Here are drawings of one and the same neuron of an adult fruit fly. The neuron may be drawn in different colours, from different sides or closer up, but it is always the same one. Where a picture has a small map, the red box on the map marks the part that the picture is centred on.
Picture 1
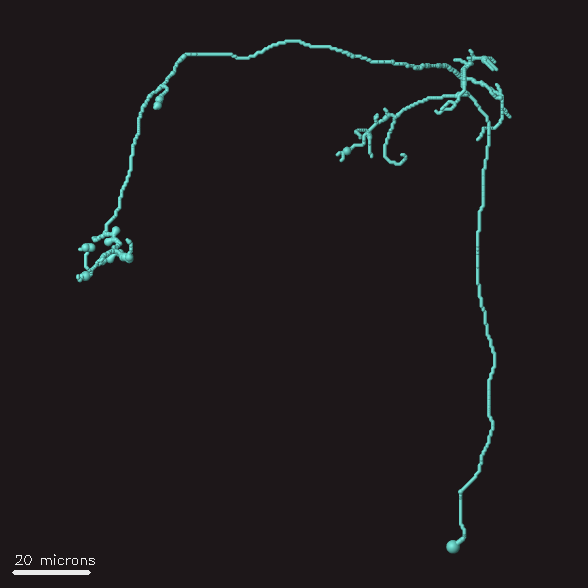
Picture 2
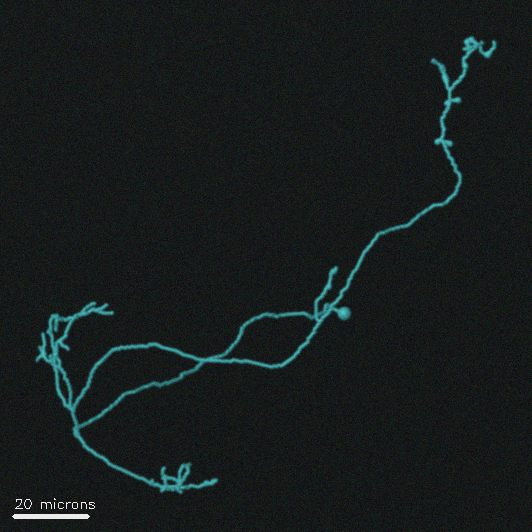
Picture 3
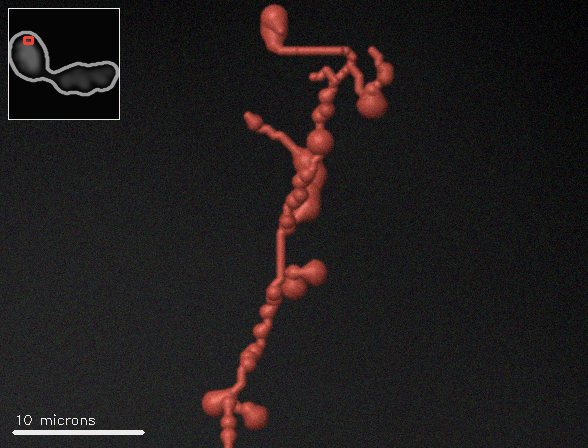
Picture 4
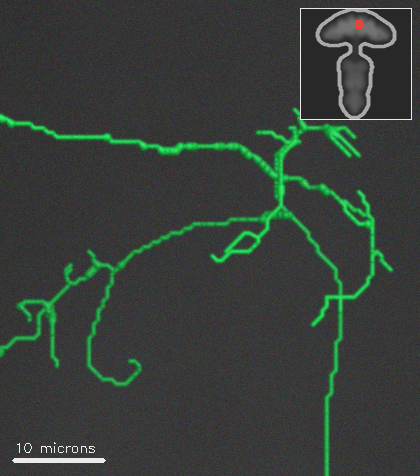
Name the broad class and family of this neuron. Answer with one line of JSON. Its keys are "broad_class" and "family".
{"broad_class": "central-brain intrinsic neuron", "family": "class CX"}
